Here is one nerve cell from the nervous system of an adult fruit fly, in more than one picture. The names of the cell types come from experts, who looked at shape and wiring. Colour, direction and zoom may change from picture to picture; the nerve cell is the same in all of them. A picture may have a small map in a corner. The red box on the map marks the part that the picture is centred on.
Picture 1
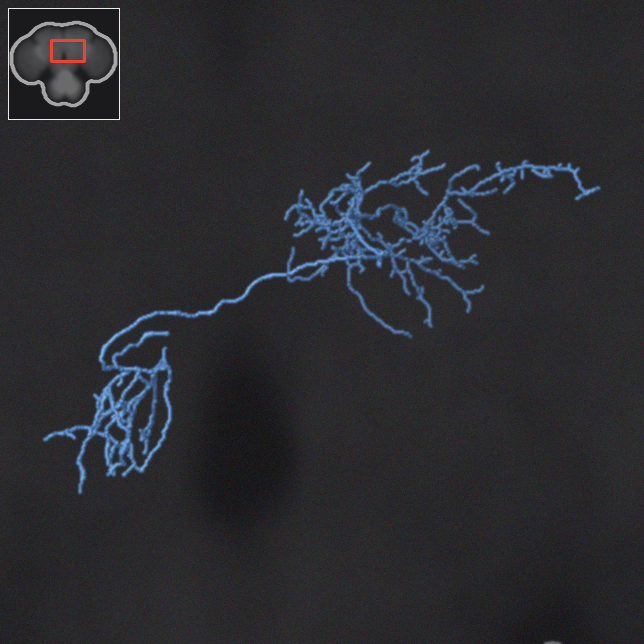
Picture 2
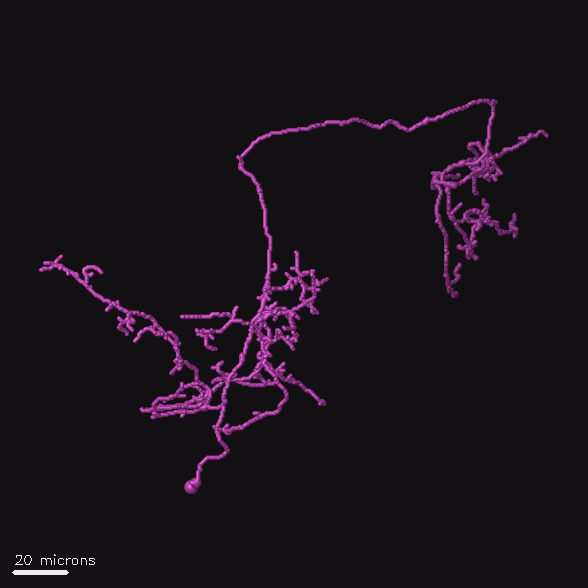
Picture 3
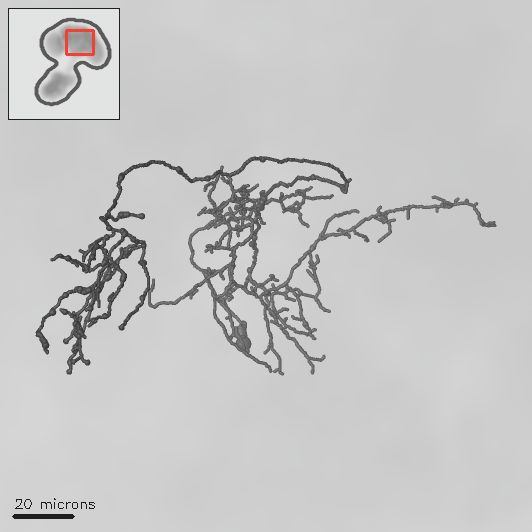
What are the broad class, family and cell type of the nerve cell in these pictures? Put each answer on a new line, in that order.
central-brain intrinsic neuron
hemilineage DM5_central
IB069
